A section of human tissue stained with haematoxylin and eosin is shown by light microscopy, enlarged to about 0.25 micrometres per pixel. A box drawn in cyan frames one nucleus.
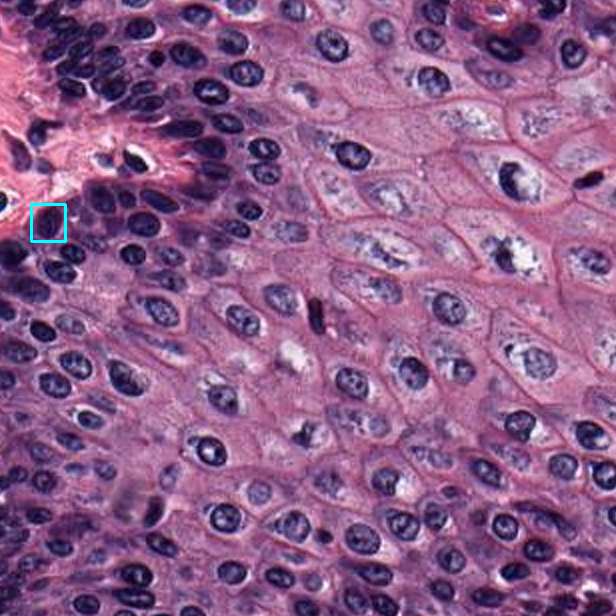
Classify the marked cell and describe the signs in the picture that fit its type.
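The marked cell is a squamous epithelial cell. The nucleus is oval and stains dark, about as dark as the crowded nuclei next to it. The nucleus is about the same size as the neighbouring nuclei. Only a thin rim of purplish cytoplasm shows around the nucleus, and the cell outline is not clearly set off from its neighbours.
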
